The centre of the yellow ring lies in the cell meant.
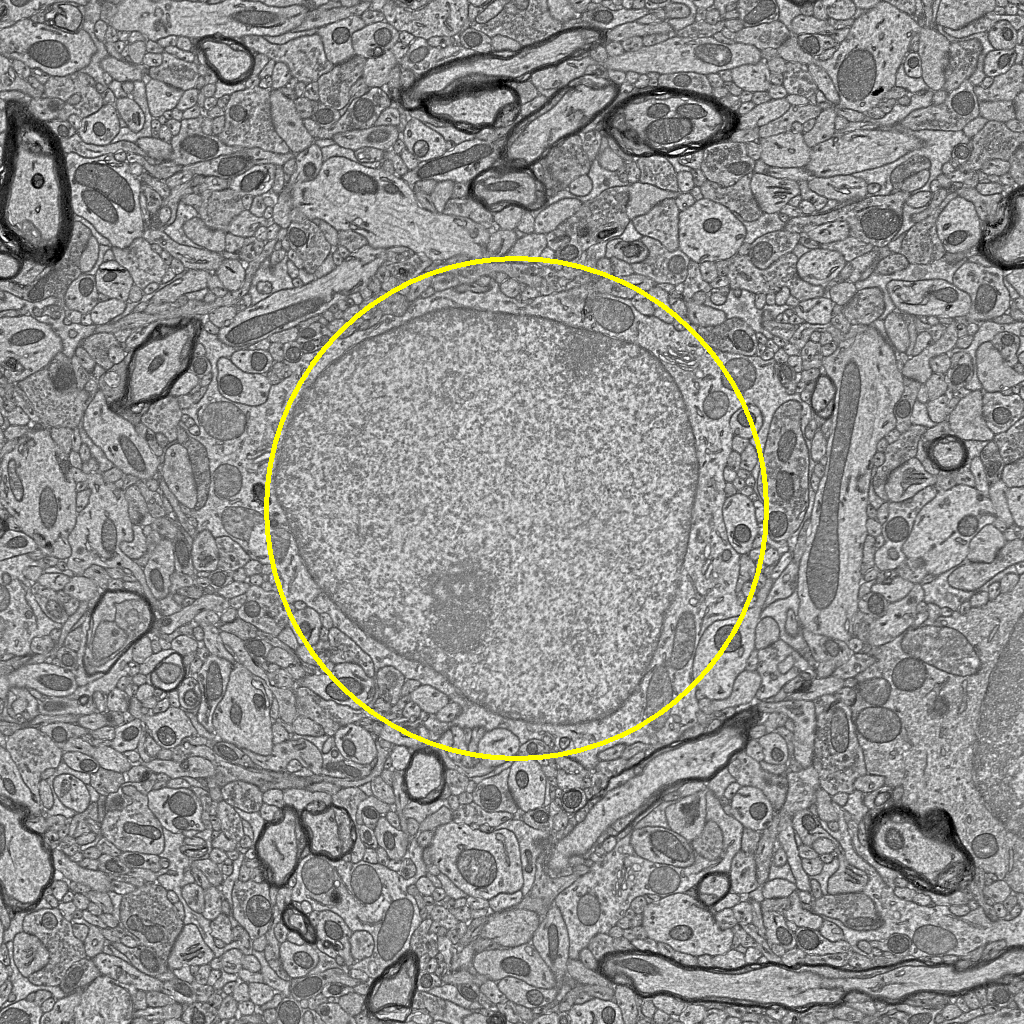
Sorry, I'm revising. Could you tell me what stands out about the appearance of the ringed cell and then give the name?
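Whole within the ring, the nucleus has a rounded outline. Its nuclear envelope runs smoothly, without deep infoldings. The darkest compact patch within the nucleus lies in its lower left part. Only a few mitochondria are present in the cytoplasm. The cell is an astrocyte.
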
